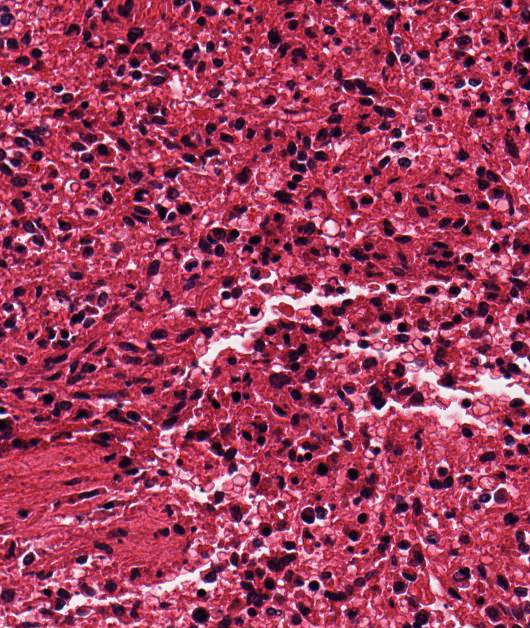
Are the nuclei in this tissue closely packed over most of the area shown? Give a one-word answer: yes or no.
Yes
